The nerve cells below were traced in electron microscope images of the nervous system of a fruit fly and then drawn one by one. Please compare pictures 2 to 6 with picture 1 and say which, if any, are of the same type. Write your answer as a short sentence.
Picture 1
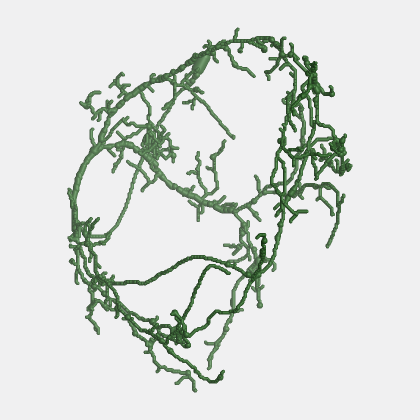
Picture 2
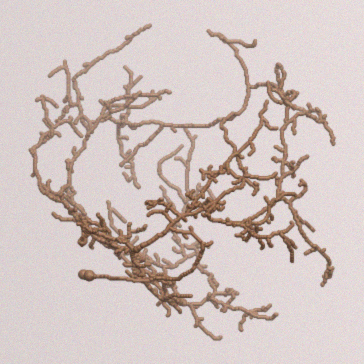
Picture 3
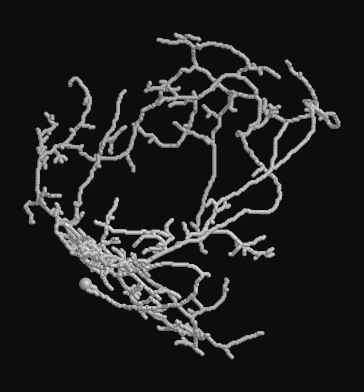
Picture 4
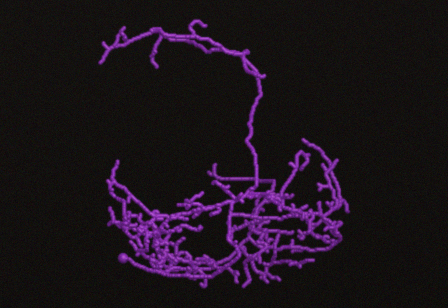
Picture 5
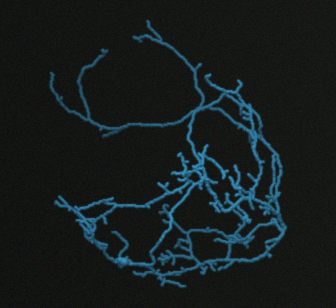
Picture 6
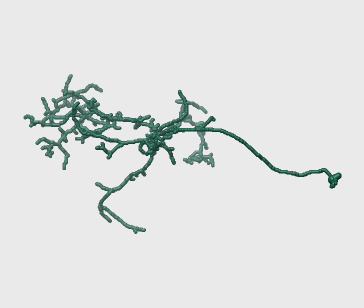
Picture 2 and picture 3 are of the same cell type.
